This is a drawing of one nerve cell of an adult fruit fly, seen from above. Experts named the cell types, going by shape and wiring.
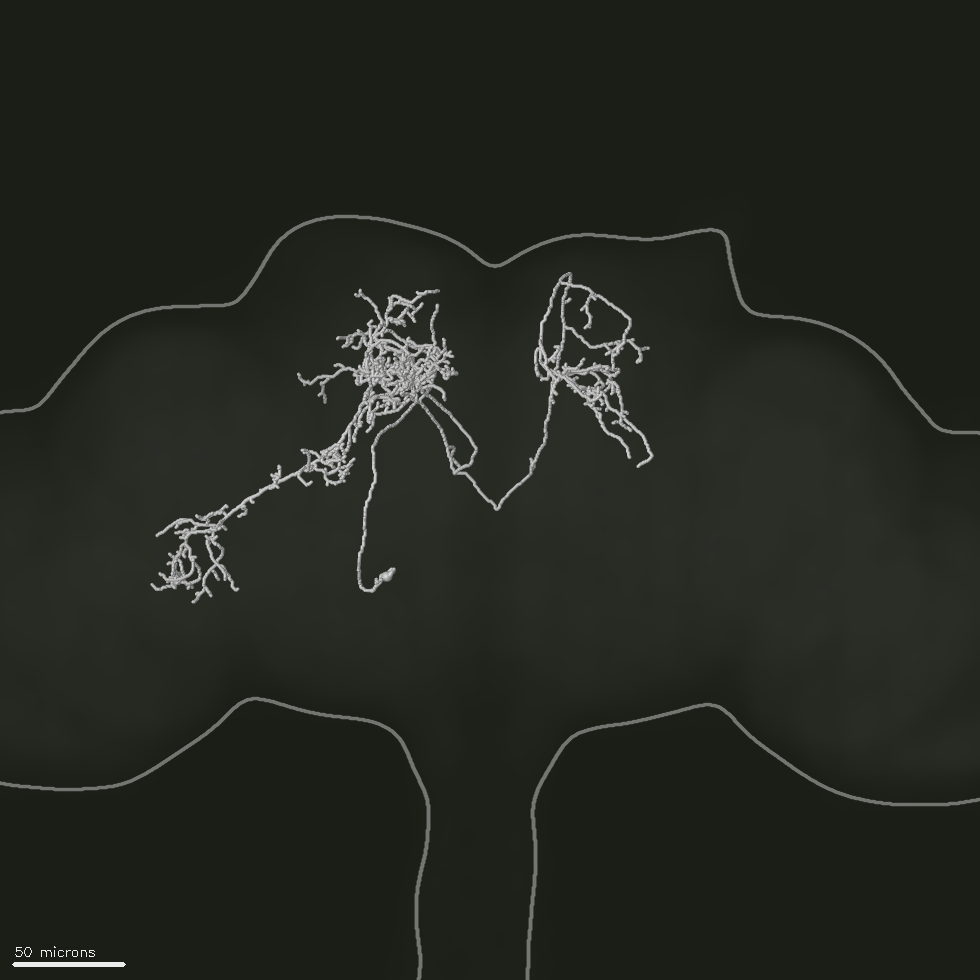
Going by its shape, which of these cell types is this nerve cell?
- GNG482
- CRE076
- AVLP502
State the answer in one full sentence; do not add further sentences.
The cell type CRE076 includes this nerve cell.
